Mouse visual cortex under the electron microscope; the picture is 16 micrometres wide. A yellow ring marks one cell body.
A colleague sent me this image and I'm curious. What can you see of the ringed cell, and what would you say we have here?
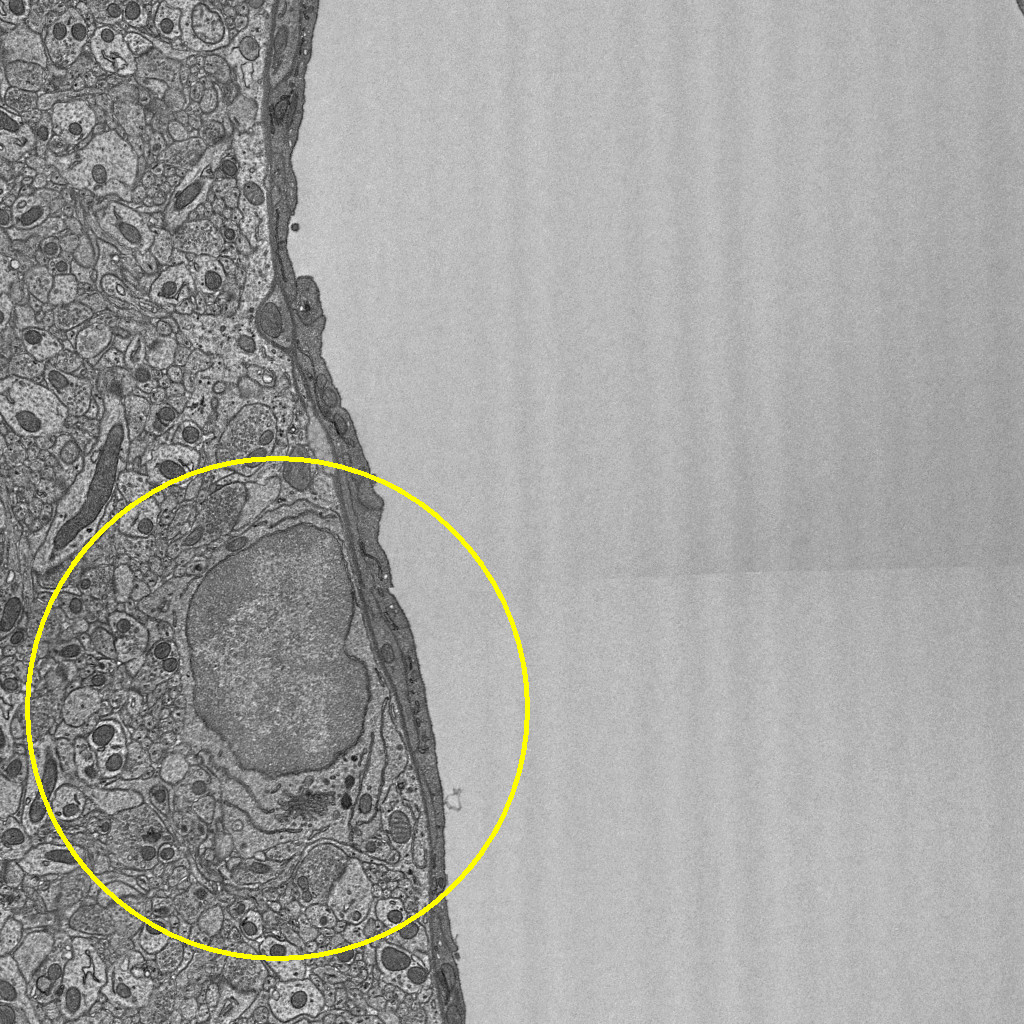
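I can trace the nucleus whole within the picture. Finely granular, fairly evenly spread chromatin makes it darker than the surrounding cytoplasm. Just below it in the cytoplasm: a dark, streaky patch; below and right, a few small, dark, round bodies. This is a microglial cell.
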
